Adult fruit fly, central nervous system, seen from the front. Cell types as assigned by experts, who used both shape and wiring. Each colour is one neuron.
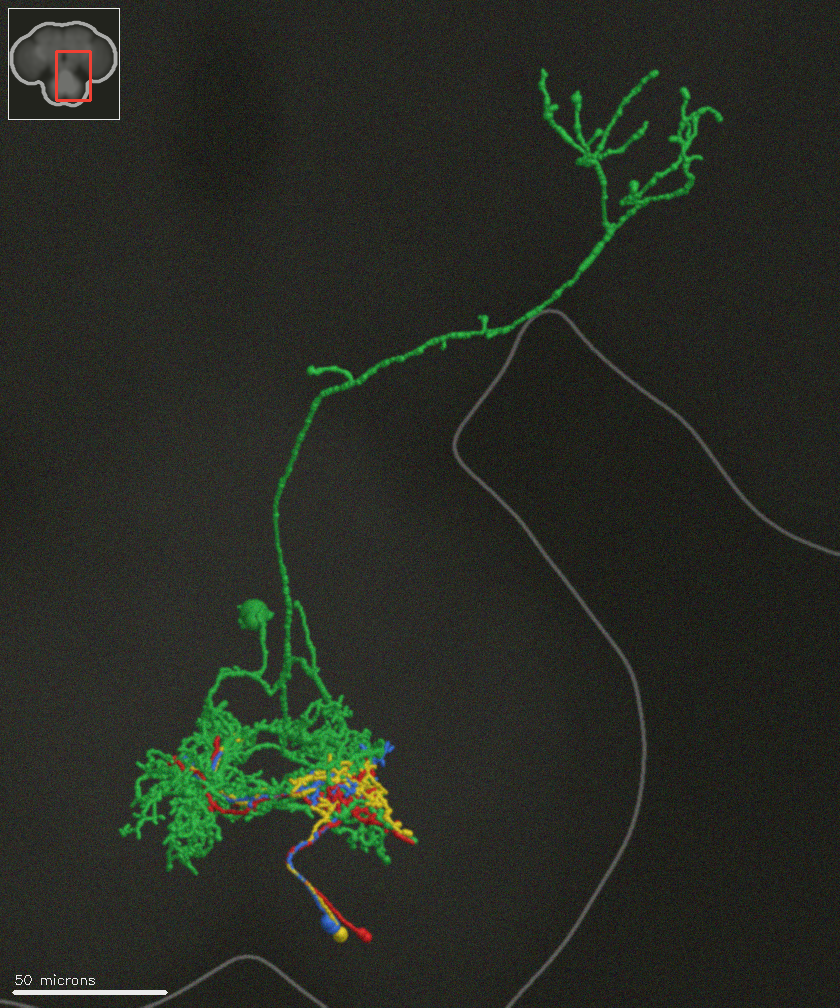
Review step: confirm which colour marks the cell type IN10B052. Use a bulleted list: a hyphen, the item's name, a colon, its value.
- colour: blue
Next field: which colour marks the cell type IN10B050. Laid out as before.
- colour: yellow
